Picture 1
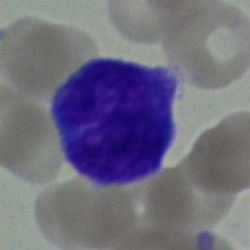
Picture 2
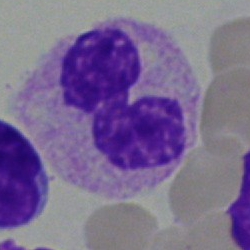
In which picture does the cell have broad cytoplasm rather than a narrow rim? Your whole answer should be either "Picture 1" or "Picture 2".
Picture 2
